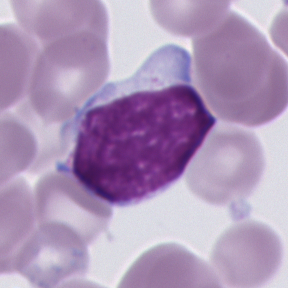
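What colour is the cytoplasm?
Pale blue, with no vacuoles.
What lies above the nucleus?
A few tiny reddish dots within the cytoplasm.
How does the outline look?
Irregular, with a ragged edge on the left.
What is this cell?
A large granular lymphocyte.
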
